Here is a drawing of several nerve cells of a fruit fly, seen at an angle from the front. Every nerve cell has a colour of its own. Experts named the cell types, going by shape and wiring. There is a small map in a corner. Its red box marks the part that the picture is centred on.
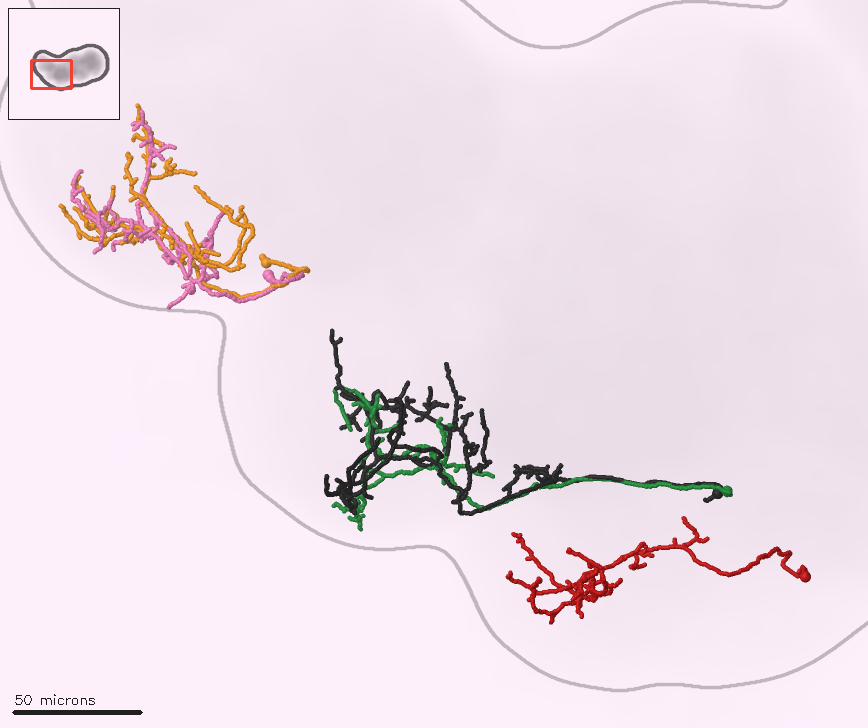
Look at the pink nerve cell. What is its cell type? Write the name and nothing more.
IN14A114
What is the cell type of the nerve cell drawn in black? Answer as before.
IN14A047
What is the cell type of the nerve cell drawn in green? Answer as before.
IN14A117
